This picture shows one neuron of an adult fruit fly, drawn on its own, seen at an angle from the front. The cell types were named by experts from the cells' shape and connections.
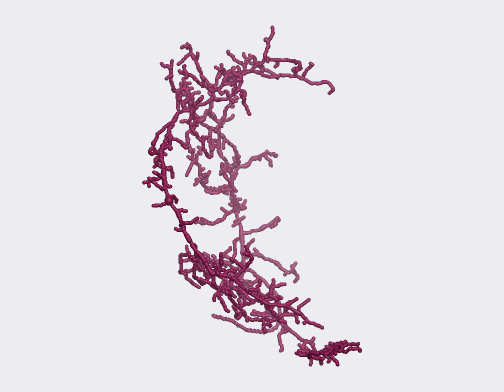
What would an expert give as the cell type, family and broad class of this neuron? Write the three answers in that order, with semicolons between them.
IN13A025; hemilineage 13A; nerve-cord intrinsic neuron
